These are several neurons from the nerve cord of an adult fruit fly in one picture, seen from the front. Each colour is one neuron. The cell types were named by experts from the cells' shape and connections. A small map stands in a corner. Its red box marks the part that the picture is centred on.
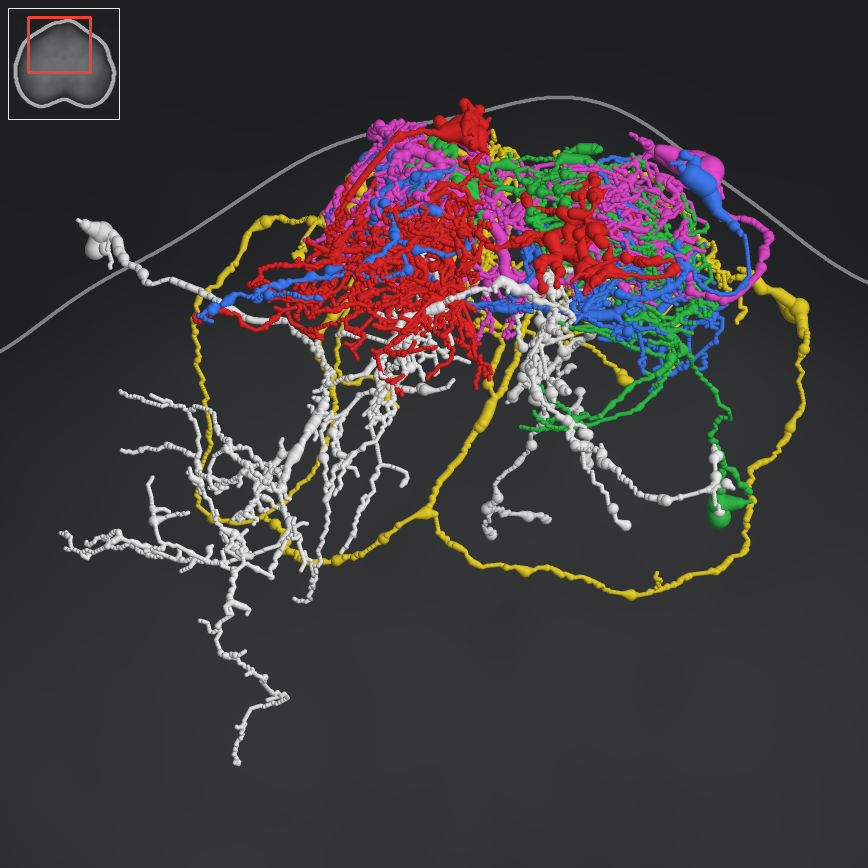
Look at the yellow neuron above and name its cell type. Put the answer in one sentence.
The cell type is INXXX332.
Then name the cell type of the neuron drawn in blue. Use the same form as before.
The cell type is INXXX315.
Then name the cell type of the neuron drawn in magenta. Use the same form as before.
The cell type is MNad06.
